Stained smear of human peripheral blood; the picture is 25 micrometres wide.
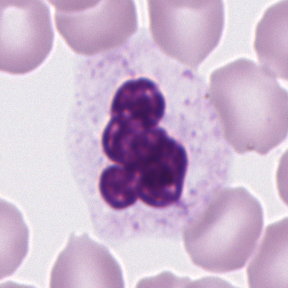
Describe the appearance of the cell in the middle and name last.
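No nucleoli are visible in the nucleus. The cytoplasm, very pale greyish-lilac, carries fine purple granules scattered throughout and contains no vacuoles. It is a segmented neutrophil.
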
